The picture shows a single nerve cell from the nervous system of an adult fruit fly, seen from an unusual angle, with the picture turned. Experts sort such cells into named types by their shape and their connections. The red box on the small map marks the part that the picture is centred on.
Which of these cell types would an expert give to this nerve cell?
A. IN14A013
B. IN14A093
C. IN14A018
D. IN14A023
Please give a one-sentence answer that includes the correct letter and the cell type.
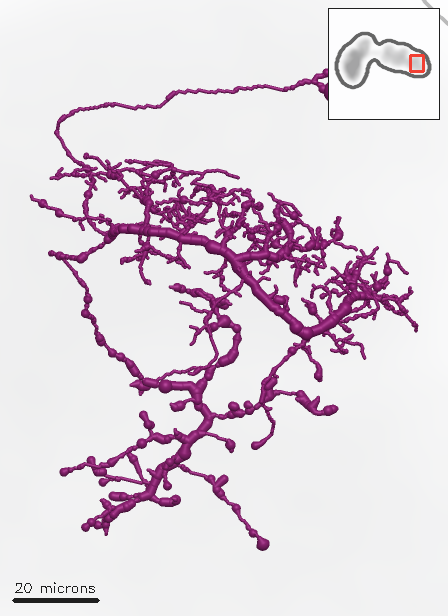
The cell type IN14A013, option A, is that of the nerve cell.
